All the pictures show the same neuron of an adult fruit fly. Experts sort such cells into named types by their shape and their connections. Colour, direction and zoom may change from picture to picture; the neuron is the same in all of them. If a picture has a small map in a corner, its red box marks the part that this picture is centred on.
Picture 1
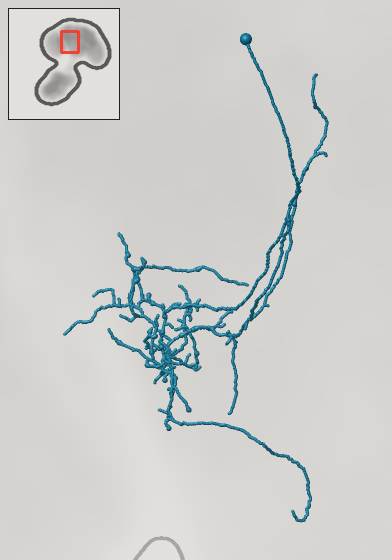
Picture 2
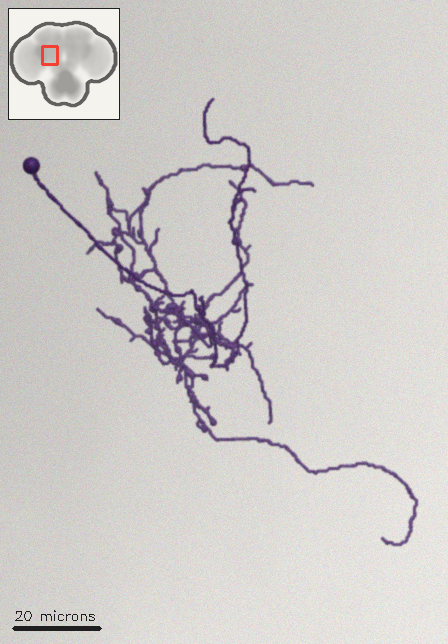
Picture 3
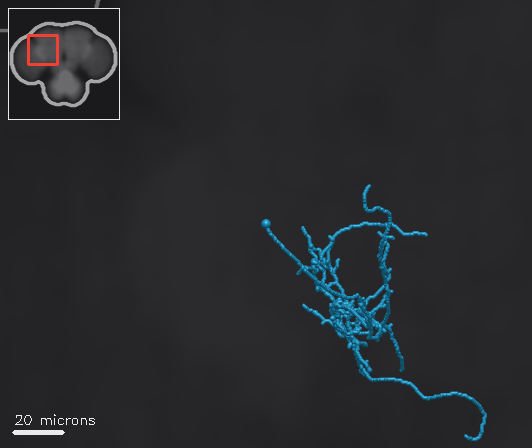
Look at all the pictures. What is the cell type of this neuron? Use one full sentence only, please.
Under the cell type CB3209 falls this neuron.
